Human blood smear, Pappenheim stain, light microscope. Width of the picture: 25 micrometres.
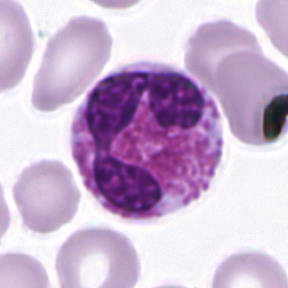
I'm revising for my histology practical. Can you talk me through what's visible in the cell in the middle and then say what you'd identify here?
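The nuclear lobes, I notice, run along the left, top and bottom, leaving the centre and right of the cell to cytoplasm. I can't make out any nucleoli. Coarse, round granules of even size fill the cytoplasm, and I see no vacuoles there. The cell is an eosinophil.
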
